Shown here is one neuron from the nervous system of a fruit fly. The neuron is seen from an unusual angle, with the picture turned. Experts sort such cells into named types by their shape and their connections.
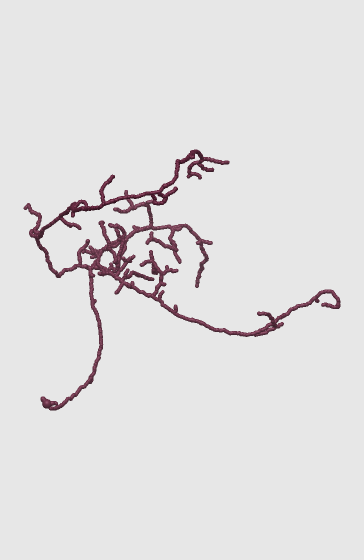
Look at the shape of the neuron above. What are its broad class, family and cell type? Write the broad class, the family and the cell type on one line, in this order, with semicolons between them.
central-brain intrinsic neuron; hemilineage CLp1; CL168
